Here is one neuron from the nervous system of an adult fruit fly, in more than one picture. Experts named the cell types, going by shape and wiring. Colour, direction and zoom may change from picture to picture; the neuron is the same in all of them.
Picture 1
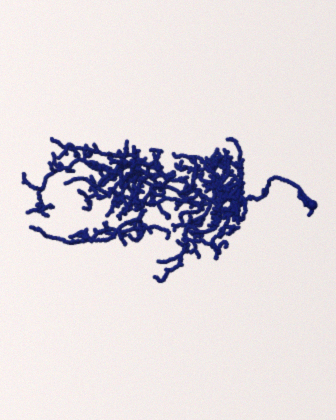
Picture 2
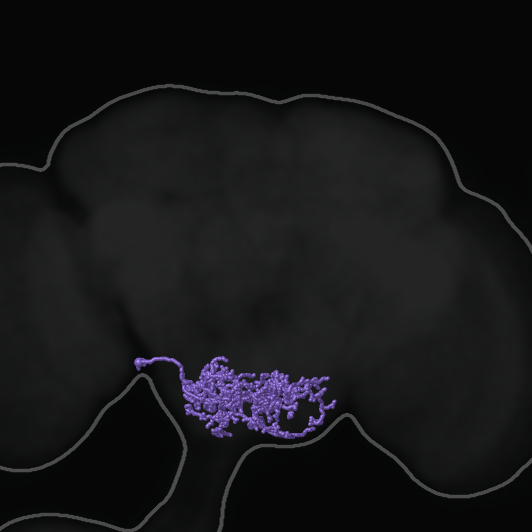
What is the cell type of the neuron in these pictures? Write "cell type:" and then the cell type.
cell type: GNG080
